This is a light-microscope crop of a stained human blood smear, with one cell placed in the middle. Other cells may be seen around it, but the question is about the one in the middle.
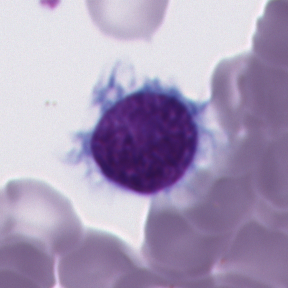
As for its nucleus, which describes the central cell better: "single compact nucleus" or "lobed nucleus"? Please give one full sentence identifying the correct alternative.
This cell has an undivided, compact nucleus that is round, oval or kidney-shaped.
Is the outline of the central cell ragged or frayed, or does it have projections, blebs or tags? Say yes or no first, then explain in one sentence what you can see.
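Yes. Fine hair-like projections fringe the edge of the cell.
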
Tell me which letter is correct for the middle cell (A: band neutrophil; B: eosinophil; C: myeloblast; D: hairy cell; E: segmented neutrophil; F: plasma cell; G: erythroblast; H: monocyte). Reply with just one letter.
D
